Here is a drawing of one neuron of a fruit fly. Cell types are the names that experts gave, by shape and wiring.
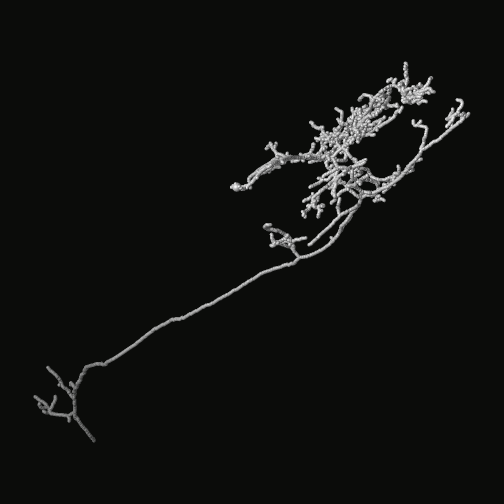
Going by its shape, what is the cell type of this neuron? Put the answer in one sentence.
The cell type is AN07B046_c.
